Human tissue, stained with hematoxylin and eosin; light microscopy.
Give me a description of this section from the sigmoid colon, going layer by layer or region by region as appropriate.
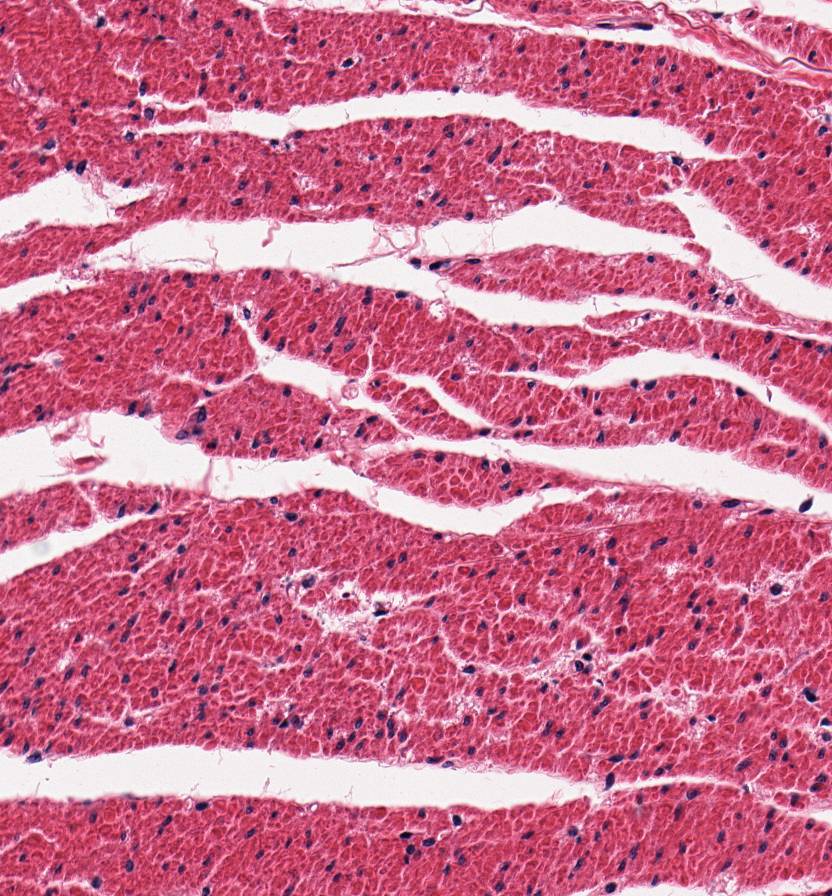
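The section shows bands of muscle fibres, cut mostly across or obliquely, forming a mosaic of small polygonal profiles. Their cytoplasm is deeply eosinophilic, staining a strong red-pink throughout the field. Nuclei are small, dark blue and oval to elongated, scattered singly and fairly evenly through the bands, with no clusters.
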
